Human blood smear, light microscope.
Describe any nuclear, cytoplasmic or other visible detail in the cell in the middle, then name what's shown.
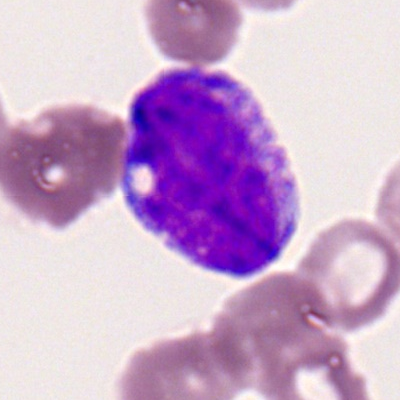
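Notice first how the nucleus fills almost the whole cell. Its chromatin is finely mottled, not coarsely clumped. Near the left edge of the cell there is a small round clear spot. No coloured granules stand out anywhere in the cell. This is a myeloblast.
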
